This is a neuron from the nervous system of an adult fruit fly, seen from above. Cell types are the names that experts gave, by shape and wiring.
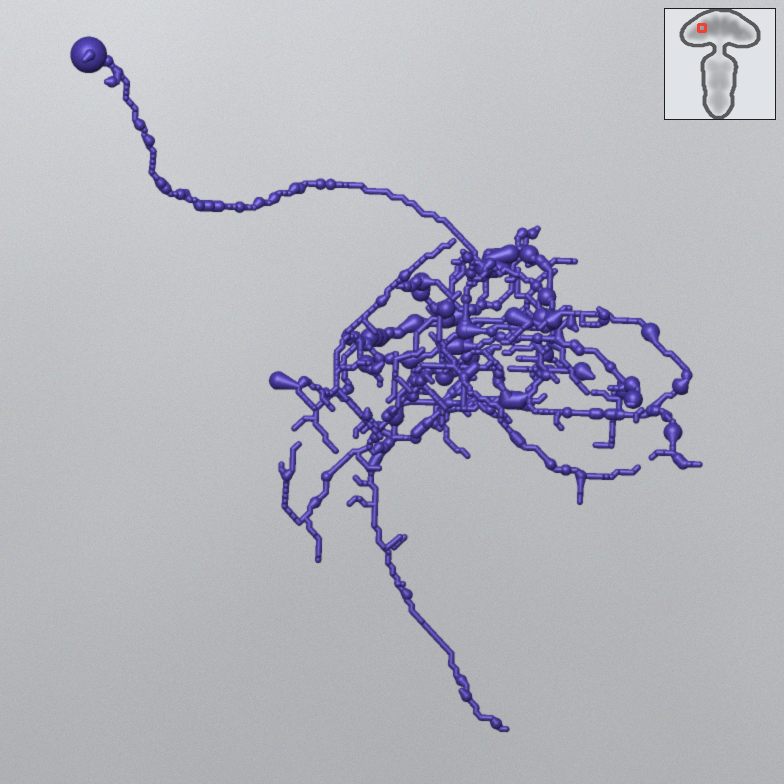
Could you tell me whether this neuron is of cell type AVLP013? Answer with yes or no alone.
no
